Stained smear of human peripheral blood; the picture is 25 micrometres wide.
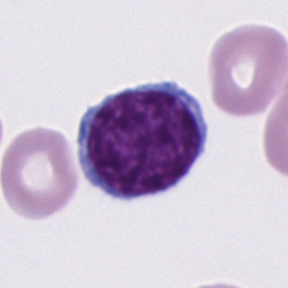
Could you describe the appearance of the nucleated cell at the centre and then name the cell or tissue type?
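Chromatin coarsely clumped into dark masses separated by paler streaks; no nucleoli seen. Nucleus round, about 10 micrometres across, filling about 80% of the cell's area. Cytoplasm a narrow rim only, widest on the left side of the cell. Cell: typical lymphocyte.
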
